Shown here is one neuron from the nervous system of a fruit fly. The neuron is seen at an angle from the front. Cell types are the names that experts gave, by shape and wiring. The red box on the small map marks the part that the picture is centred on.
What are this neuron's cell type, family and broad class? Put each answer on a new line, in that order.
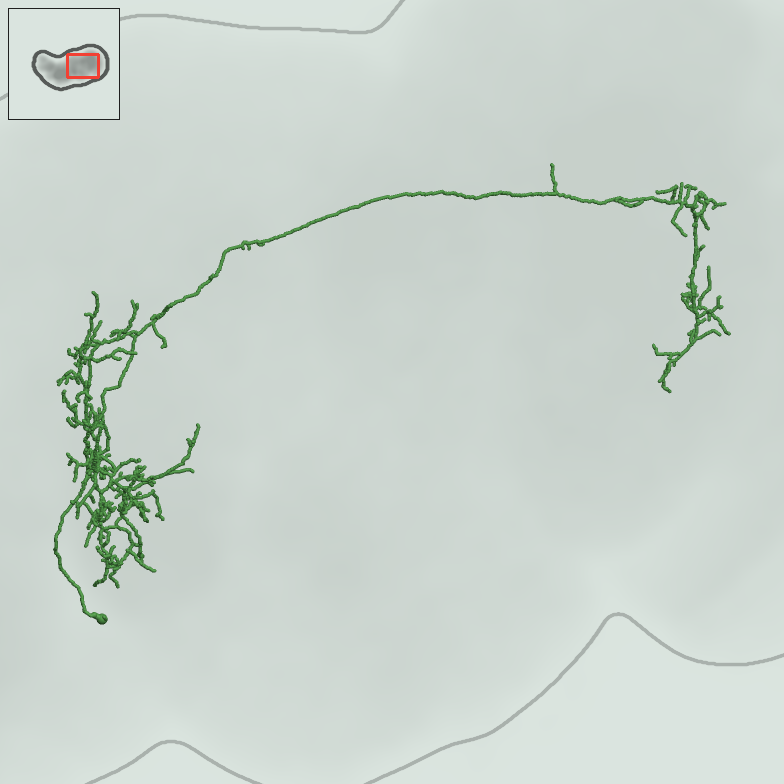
AVLP338
hemilineage VLPl&p1_lateral
central-brain intrinsic neuron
